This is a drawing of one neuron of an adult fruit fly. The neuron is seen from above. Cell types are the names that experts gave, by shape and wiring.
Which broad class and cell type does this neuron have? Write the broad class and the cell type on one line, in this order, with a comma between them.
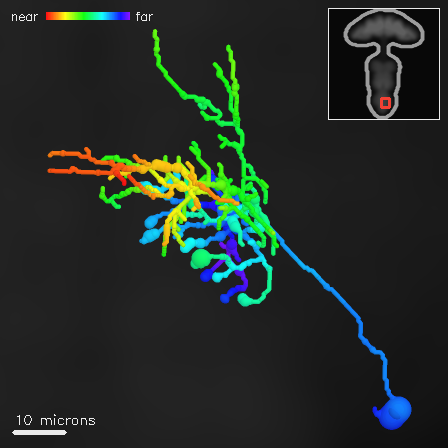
nerve-cord intrinsic neuron, INXXX444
